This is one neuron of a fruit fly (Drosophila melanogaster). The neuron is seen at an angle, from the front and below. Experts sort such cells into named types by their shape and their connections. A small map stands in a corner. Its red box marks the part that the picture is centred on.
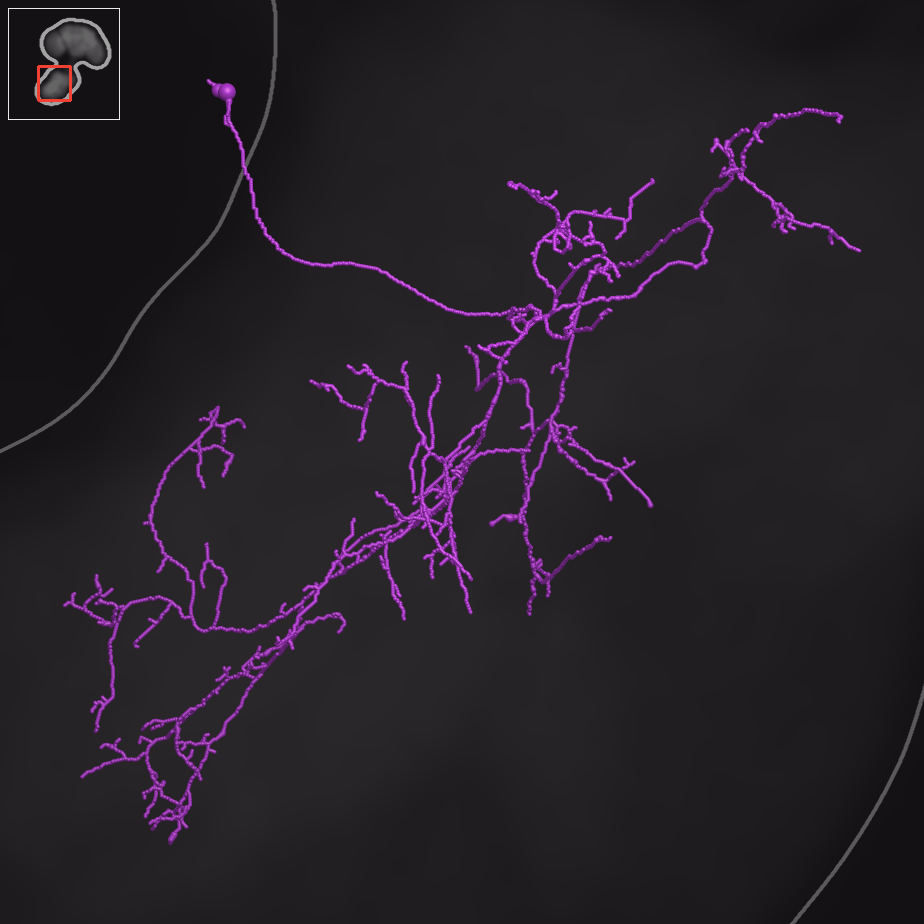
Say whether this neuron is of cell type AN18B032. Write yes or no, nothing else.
no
